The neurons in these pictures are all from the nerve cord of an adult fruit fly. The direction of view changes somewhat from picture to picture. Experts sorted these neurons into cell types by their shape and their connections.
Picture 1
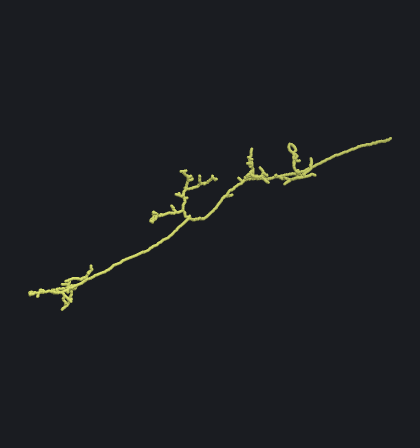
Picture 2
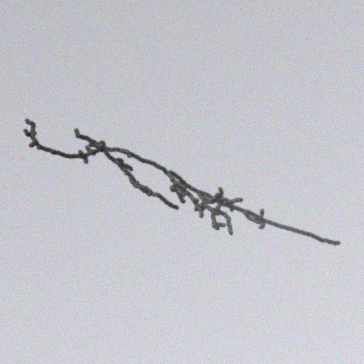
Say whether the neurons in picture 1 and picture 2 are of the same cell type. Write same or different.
different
